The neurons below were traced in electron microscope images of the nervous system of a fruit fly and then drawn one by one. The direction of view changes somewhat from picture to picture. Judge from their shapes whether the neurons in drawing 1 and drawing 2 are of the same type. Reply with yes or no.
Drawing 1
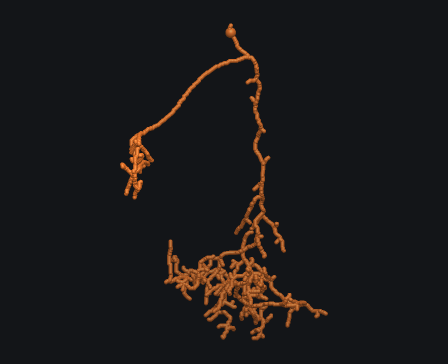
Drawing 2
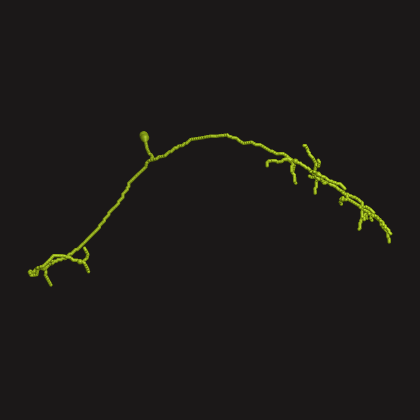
no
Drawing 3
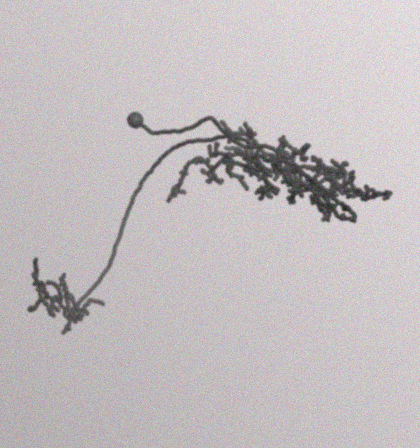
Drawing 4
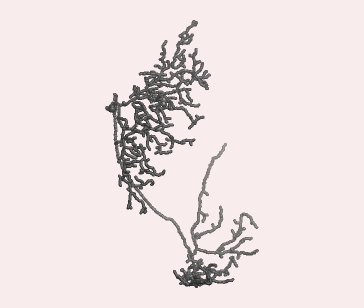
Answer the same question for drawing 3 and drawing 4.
no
